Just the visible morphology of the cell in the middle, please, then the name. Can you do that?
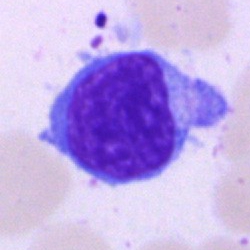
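The cell has an irregular outline, with blunt cytoplasmic bulges at its edges. Its chromatin is finely stippled and not collected into coarse dark clumps. The cytoplasm is deep blue, and on the right side it forms a paler, mottled bulge. The cell is a lymphocyte.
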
